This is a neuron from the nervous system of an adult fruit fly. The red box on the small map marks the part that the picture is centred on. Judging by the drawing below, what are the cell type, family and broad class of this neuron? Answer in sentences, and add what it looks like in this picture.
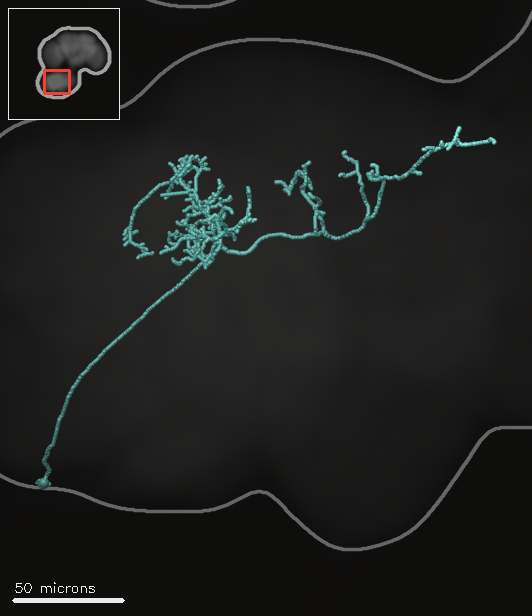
The cell type is IN07B051. The family is hemilineage 07B. Its broad class is nerve-cord intrinsic neuron. The cell body can be seen at the lower left of the picture. From left to right in the picture it spans about 200 microns. The picture shows dozens of branch ends.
